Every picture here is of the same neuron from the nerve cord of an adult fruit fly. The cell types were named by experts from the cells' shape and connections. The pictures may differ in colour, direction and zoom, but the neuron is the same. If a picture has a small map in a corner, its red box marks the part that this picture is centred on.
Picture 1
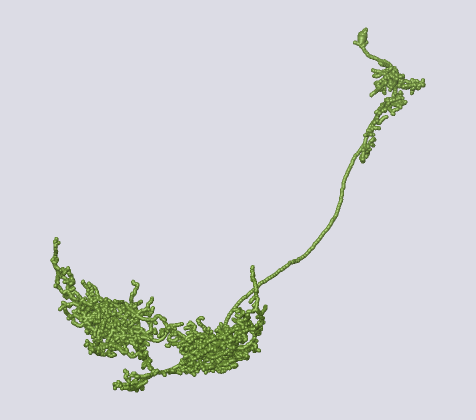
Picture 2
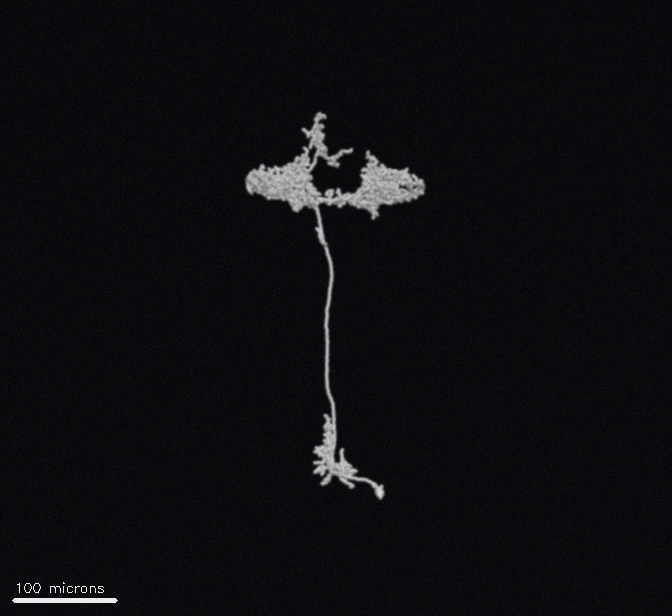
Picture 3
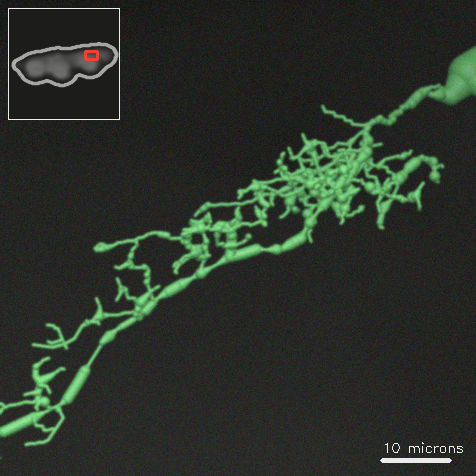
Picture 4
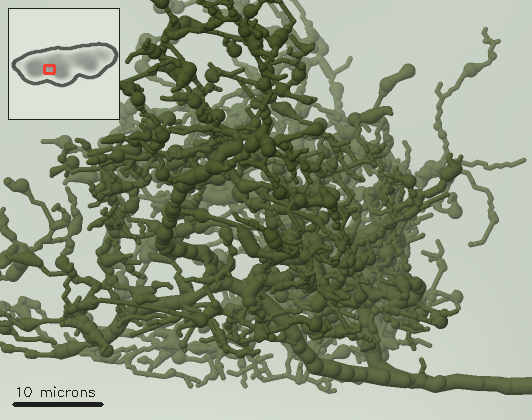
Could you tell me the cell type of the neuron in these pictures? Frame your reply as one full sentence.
This neuron is categorized as cell type IN05B028.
